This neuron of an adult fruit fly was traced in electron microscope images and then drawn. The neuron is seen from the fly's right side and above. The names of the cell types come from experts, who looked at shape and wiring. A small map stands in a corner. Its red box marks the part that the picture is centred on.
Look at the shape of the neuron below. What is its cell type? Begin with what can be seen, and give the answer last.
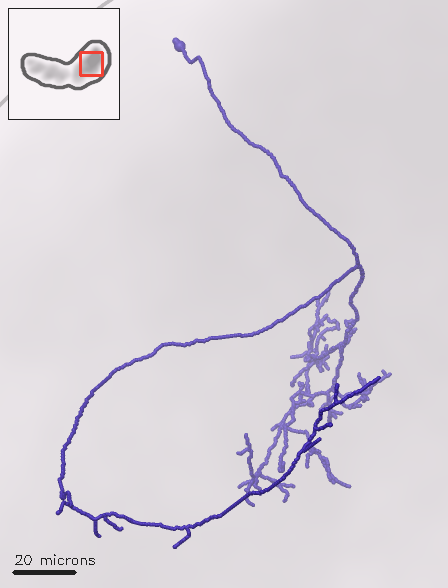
The cell body is at the top of the picture. From top to bottom in the picture it spans about 170 microns. The picture shows dozens of branch ends. Its broad class is central-brain intrinsic neuron. The cell type is CB1493.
